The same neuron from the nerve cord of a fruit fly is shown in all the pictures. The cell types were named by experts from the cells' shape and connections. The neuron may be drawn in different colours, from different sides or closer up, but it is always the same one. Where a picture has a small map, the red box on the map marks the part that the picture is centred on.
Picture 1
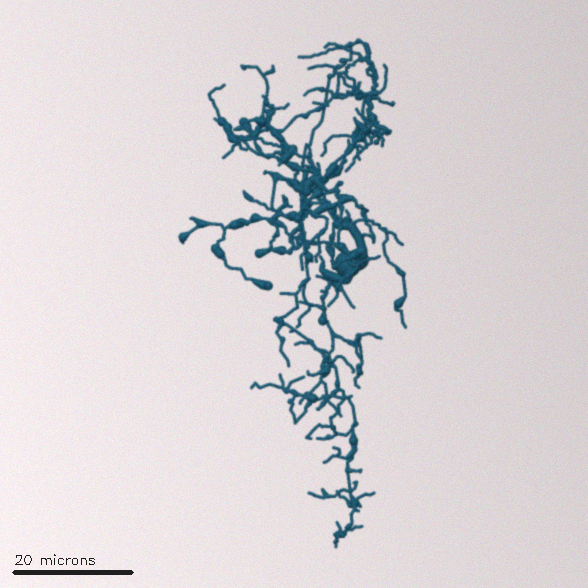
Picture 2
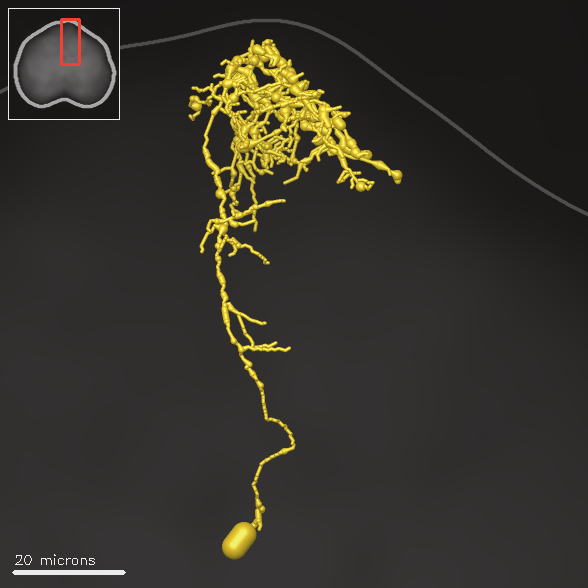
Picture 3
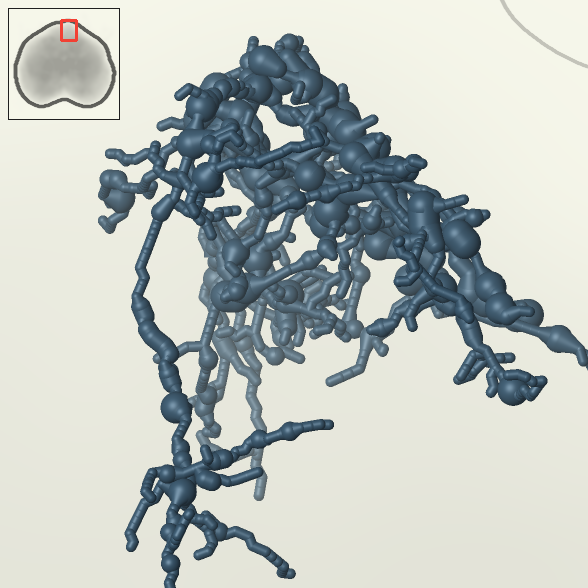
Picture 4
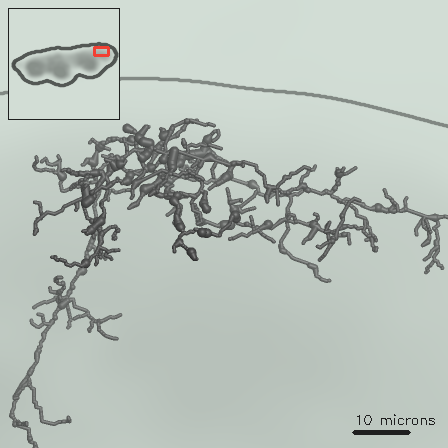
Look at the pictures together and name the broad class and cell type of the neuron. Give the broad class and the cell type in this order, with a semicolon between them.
nerve-cord intrinsic neuron; INXXX364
